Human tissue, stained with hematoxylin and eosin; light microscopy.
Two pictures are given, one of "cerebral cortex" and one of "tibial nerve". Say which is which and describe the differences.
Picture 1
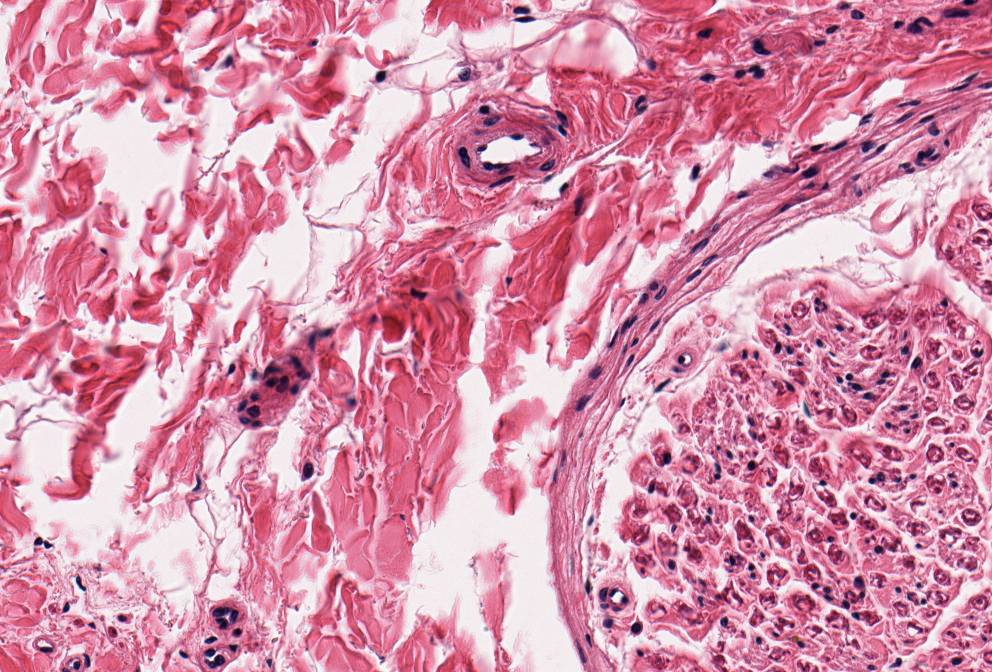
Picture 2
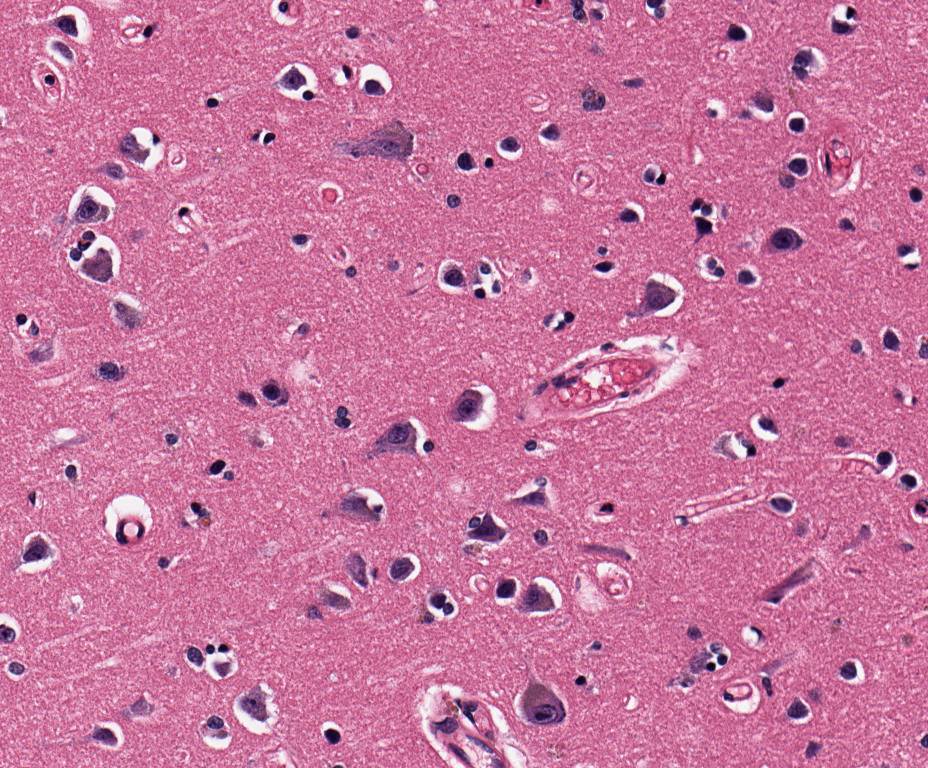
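The tibial nerve is in picture 1 and the cerebral cortex is in picture 2. In picture 1, a large rounded fascicle fills the lower right, with collagenous stroma in the upper and left parts. Its fibres are cut across and show as many small rounded profiles. A thin layer of flattened spindle cells with elongated nuclei curves along its upper left edge. Picture 2 is a finely granular to fibrillary pink neuropil throughout, without organised units. Neurons with triangular cell bodies and purplish cytoplasm are scattered across it, and their nuclei are paler and rounder than the small dark glial nuclei around them. These glial nuclei lie singly or in small groups between the neurons.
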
